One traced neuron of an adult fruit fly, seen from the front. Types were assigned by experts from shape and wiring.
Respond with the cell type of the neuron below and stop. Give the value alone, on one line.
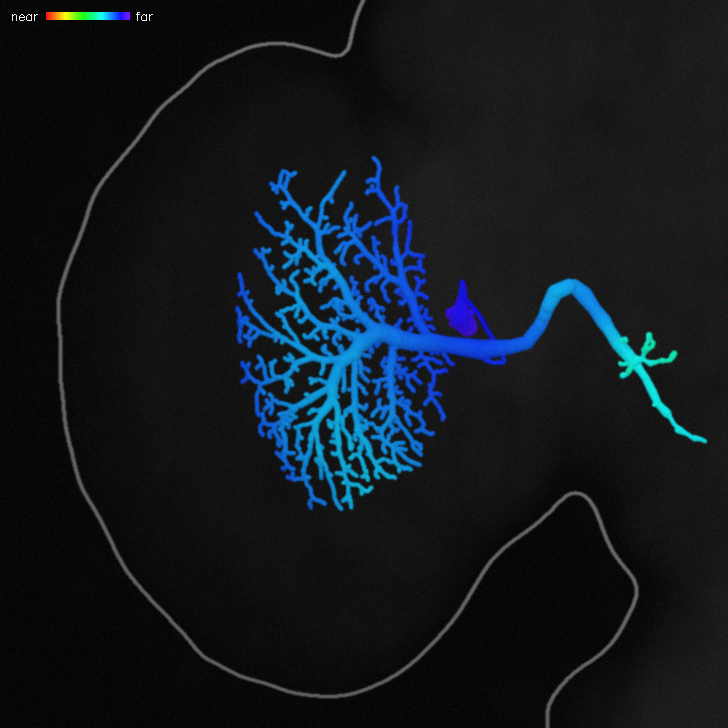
HSE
